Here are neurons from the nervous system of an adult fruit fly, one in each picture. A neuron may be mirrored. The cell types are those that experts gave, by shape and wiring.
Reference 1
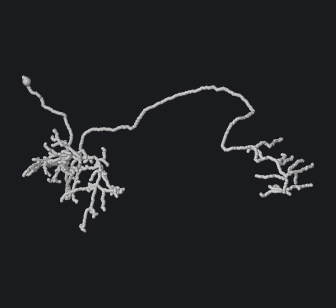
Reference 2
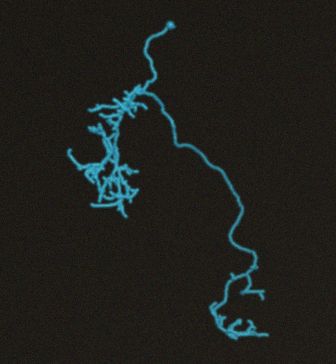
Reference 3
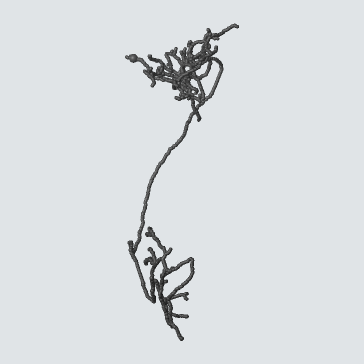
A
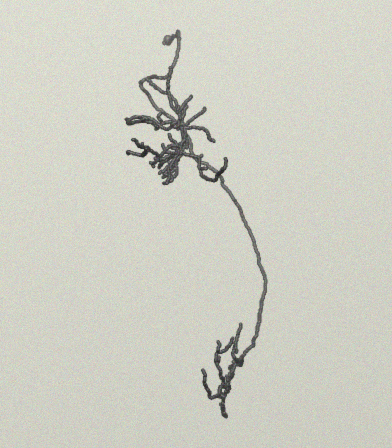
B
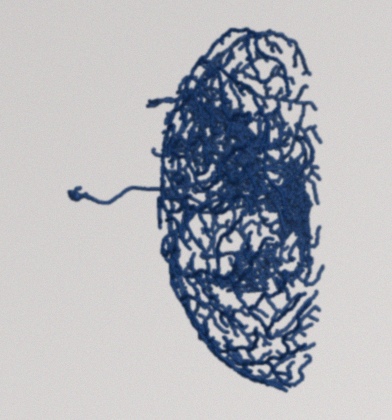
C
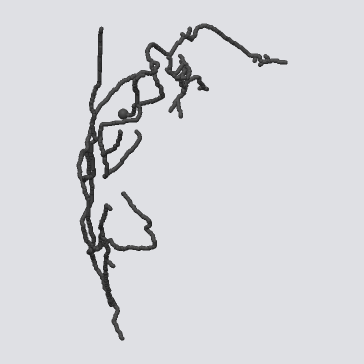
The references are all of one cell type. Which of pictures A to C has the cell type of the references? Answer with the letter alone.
A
